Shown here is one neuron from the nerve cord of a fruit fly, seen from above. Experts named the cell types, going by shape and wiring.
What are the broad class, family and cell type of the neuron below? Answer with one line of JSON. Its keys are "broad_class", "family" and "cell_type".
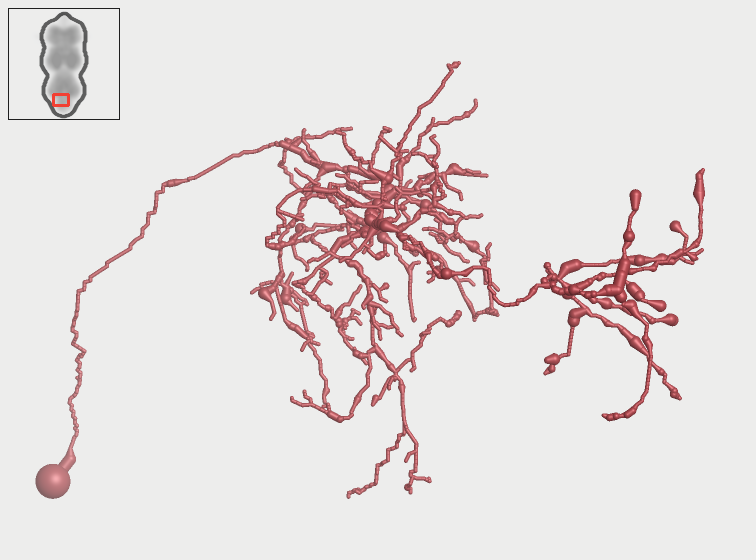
{"broad_class": "nerve-cord intrinsic neuron", "family": "hemilineage 06A", "cell_type": "IN06A106"}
